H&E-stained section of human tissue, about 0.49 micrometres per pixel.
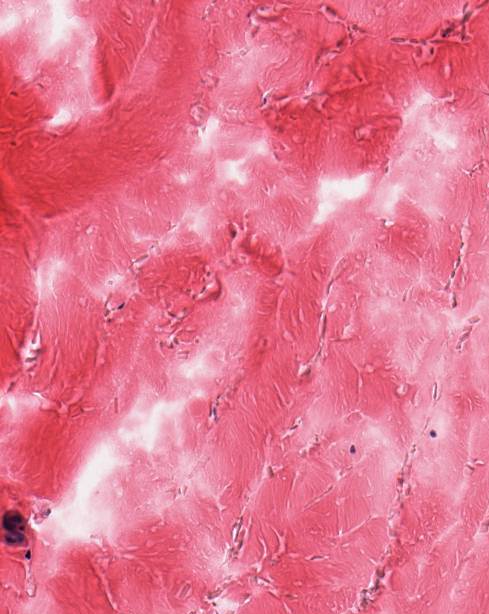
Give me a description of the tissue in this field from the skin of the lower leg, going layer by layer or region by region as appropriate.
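Here dense eosinophilic collagenous stroma occupies the whole field, and there is no epithelium. Its collagen runs in broad, haphazardly arranged bundles rather than parallel fascicles. Irregular pale whitish patches lie between the darker pink collagen, mostly in the centre and left. At the lower left edge sits a small cluster of deeply basophilic nuclei.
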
